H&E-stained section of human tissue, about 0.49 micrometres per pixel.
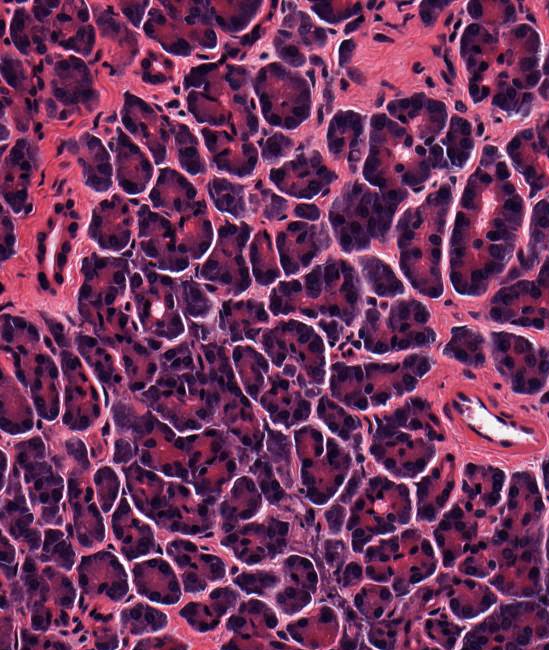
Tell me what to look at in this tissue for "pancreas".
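Closely packed rounded acini fill the field, which goes with the pancreas.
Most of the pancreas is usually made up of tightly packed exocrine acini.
Right of centre in the lower half, a slit-like empty lumen lies within a cuff of pink fibrous tissue, which also goes with it.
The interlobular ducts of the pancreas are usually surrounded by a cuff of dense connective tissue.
The acinar cells have round, dark nuclei lying toward the outer edge of each acinus, and their cytoplasm stains a deep purplish red rather than pale or clear. Broader pink fibrous bands cross the upper left and upper right.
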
